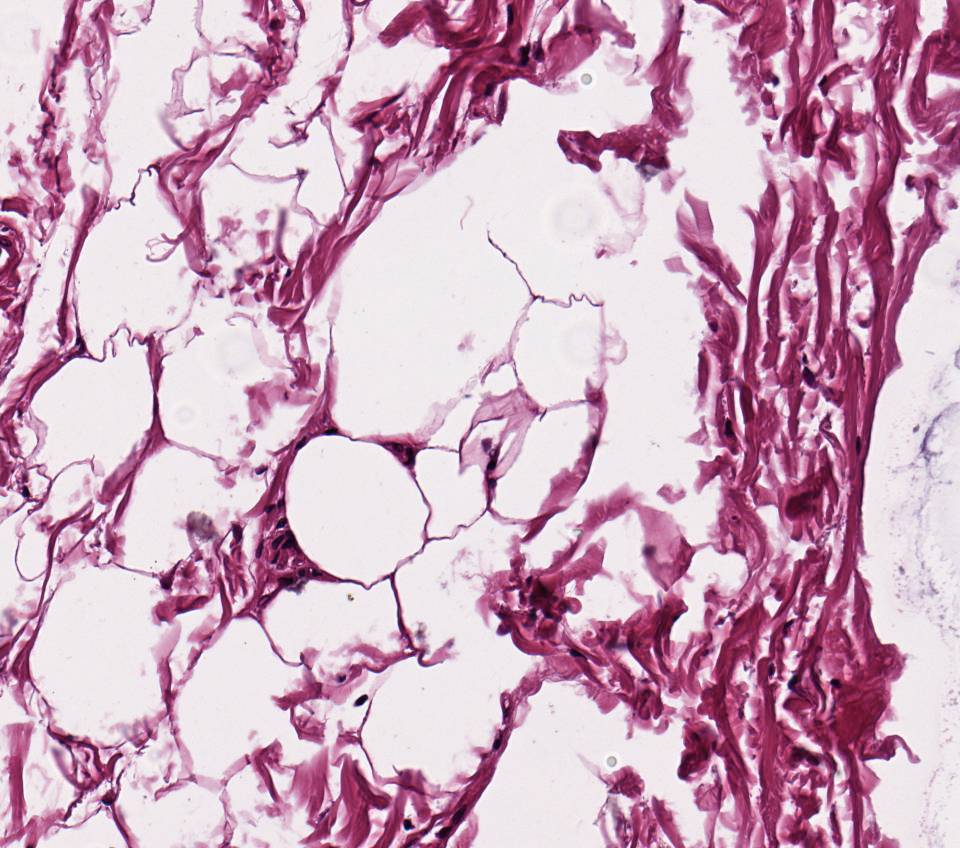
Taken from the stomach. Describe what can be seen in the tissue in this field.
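Adipocytes occupy the left and central parts of the field and appear as large, empty, rounded to polygonal spaces outlined by thin membranes. The right third is filled by dense fibrous collagen bundles, which run mainly from top to bottom in a wavy course. Nuclei are sparse: a few small dark dots lie scattered along the fibres and the borders of the fat cells.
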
